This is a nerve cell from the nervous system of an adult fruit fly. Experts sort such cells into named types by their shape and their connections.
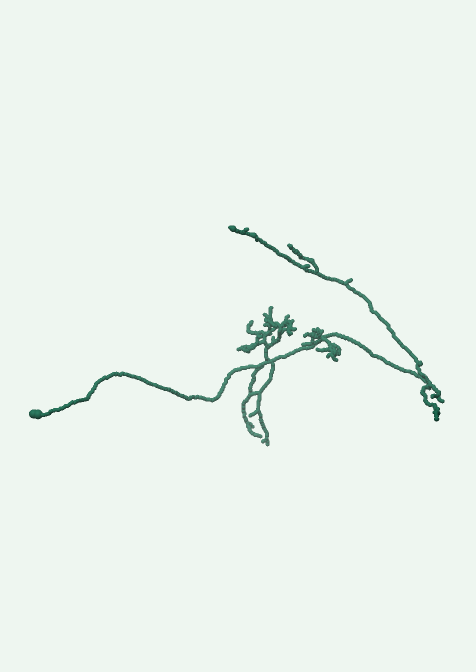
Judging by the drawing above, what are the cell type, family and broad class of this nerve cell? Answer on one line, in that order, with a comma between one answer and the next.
FS3_a, class CX, central-brain intrinsic neuron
